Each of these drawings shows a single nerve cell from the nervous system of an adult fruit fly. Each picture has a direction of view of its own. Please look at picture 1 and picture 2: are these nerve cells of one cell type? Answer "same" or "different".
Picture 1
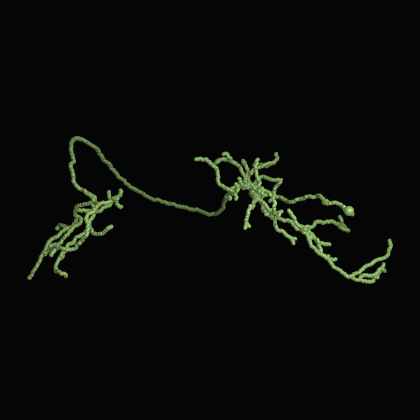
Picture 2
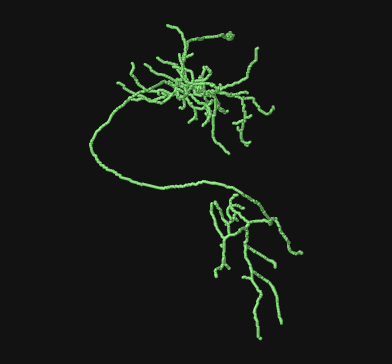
same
